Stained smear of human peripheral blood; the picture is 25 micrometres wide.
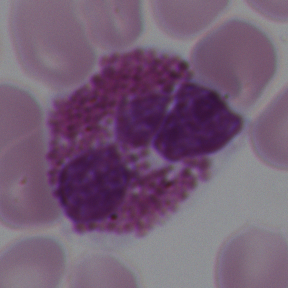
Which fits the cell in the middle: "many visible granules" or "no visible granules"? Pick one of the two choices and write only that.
Many visible granules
